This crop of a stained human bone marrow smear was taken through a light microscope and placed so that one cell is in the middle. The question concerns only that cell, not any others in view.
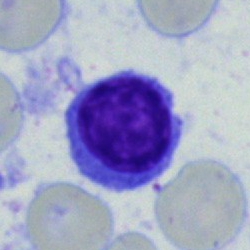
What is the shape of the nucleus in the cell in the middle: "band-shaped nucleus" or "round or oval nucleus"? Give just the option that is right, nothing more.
Round or oval nucleus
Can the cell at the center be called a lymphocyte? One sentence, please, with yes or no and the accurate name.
Yes, this crop has a lymphocyte at its centre.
